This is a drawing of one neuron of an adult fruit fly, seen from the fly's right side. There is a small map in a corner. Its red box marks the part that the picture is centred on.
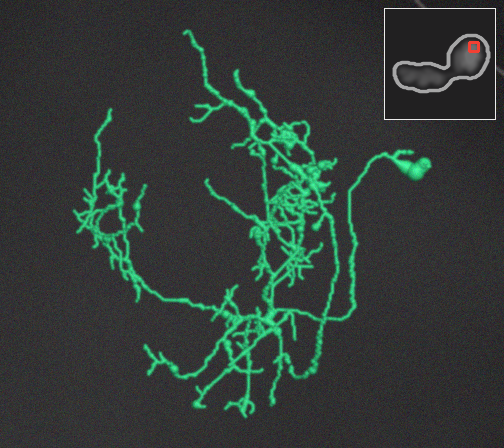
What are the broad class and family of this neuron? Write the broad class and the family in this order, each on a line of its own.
central-brain intrinsic neuron
hemilineage SLPal1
